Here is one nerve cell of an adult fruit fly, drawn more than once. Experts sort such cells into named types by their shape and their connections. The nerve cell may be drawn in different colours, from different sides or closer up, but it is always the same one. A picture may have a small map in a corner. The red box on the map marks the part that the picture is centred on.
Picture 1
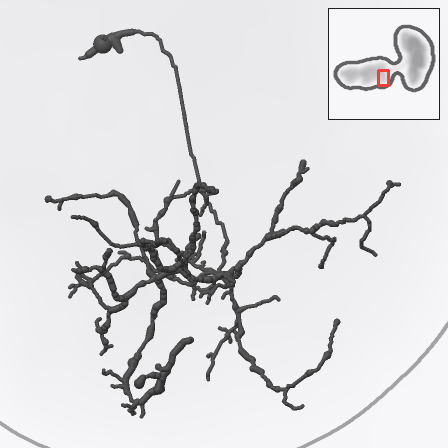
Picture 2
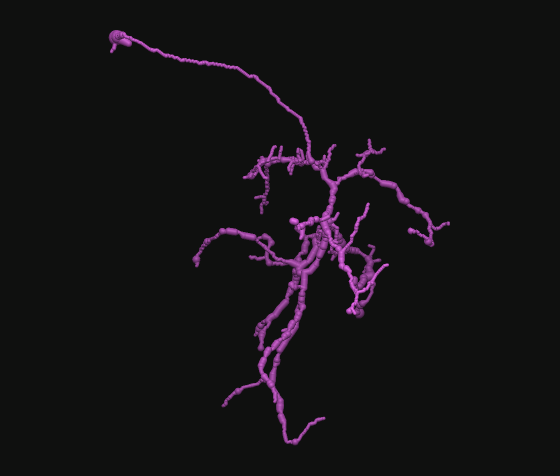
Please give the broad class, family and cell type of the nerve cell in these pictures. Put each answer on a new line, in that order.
nerve-cord intrinsic neuron
hemilineage 13B
IN13B032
